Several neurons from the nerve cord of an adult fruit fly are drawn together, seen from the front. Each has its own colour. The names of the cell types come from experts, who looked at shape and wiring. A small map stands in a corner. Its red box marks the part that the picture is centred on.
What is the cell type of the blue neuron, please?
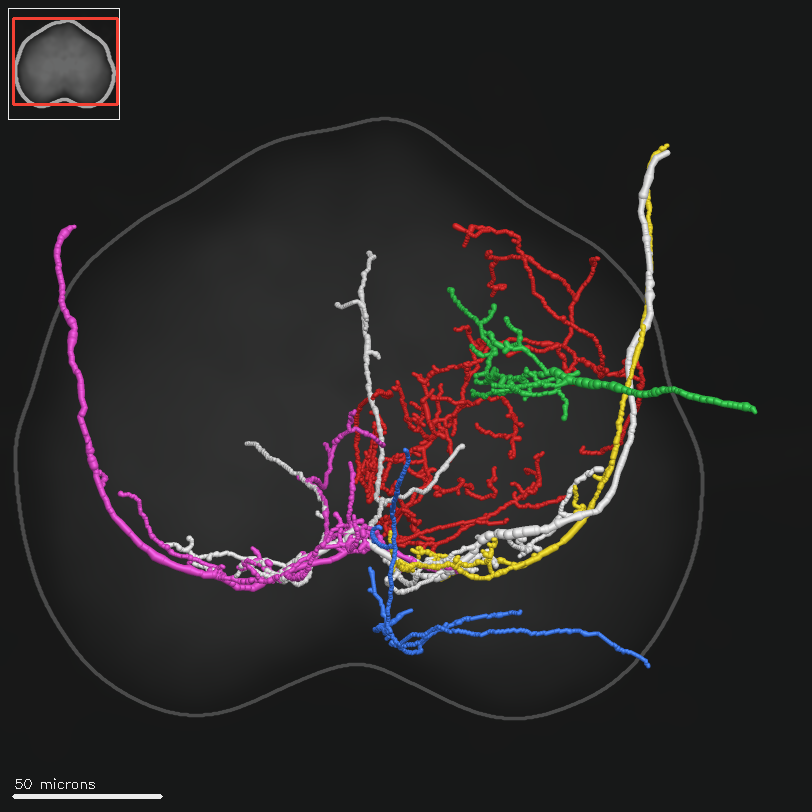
SNxx29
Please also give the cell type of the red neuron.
SNch10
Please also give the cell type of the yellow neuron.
SNta12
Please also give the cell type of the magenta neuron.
SNta10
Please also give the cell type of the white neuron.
SNta13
